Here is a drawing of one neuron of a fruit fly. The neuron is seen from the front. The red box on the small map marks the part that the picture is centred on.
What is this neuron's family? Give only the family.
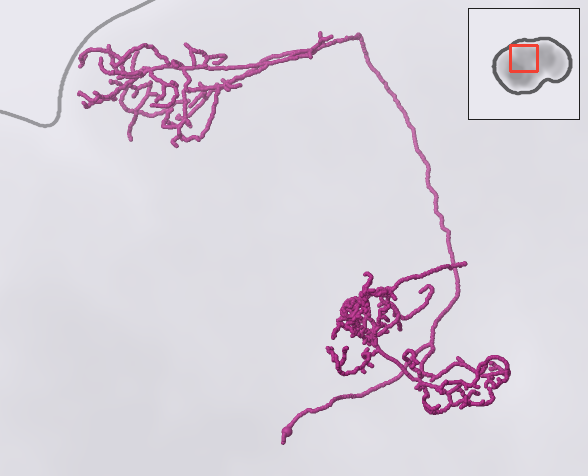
hemilineage ALlv1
